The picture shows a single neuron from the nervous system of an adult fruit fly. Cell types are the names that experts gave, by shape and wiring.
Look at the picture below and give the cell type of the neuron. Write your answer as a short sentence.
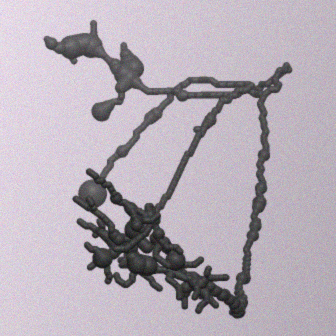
The cell type is T4d.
